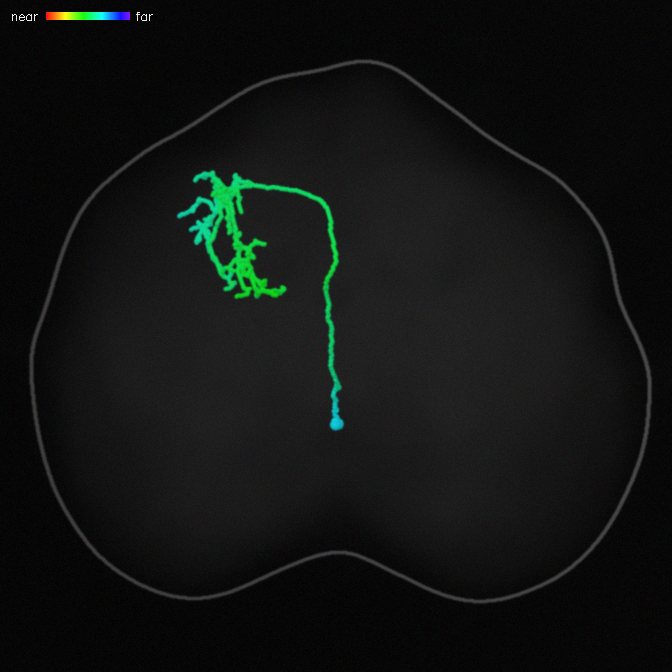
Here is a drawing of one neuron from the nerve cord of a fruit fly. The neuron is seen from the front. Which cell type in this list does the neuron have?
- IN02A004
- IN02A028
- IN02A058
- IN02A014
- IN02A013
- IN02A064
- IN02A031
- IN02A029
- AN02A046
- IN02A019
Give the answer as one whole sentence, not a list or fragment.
Under the cell type IN02A058 falls this neuron.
